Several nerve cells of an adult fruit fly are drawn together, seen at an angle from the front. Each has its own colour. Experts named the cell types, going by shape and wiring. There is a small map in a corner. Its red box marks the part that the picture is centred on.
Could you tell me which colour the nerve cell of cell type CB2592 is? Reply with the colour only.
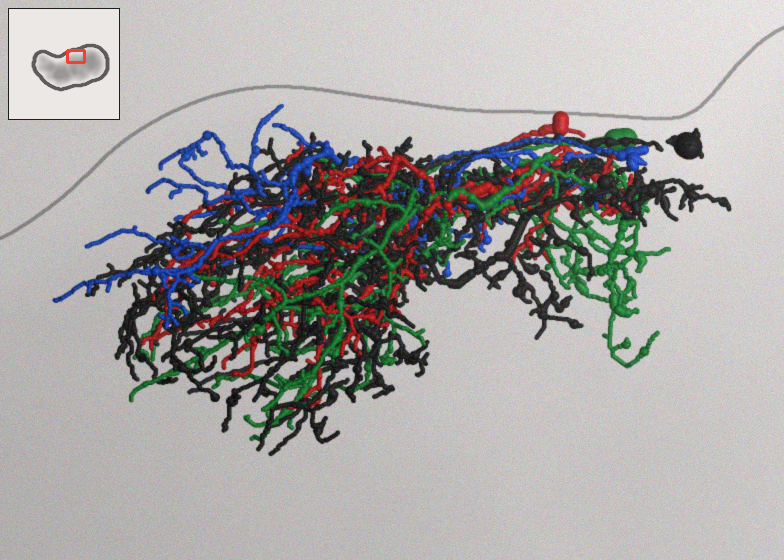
red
